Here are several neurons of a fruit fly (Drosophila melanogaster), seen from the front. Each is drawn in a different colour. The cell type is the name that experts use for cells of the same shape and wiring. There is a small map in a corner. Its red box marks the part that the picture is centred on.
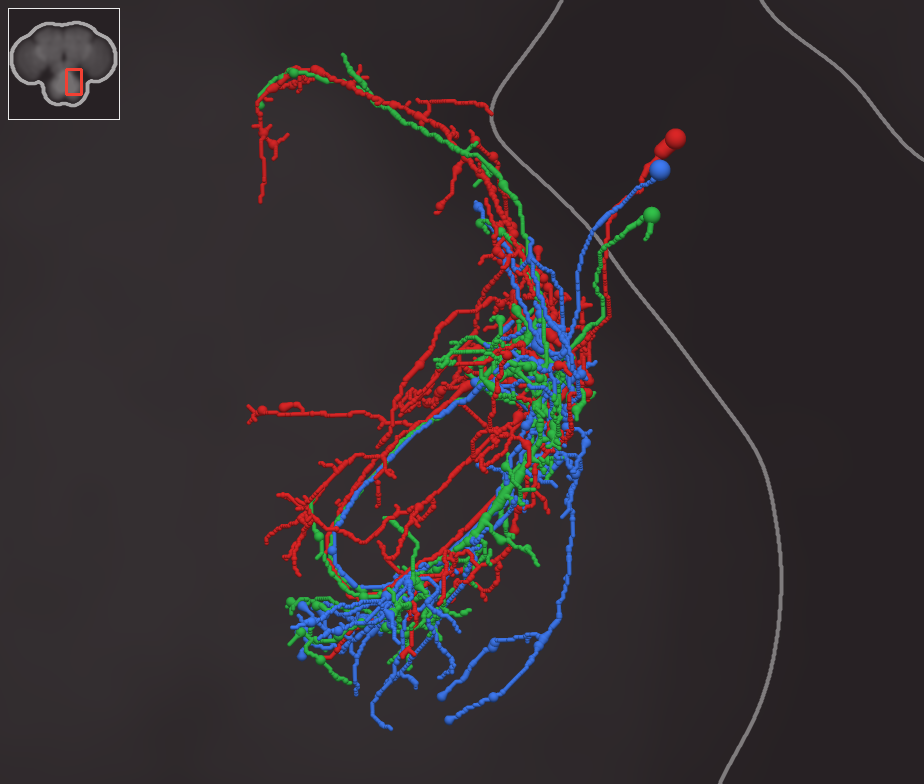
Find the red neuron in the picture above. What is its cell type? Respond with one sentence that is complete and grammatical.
By cell type, this neuron is classified as IN17A078.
